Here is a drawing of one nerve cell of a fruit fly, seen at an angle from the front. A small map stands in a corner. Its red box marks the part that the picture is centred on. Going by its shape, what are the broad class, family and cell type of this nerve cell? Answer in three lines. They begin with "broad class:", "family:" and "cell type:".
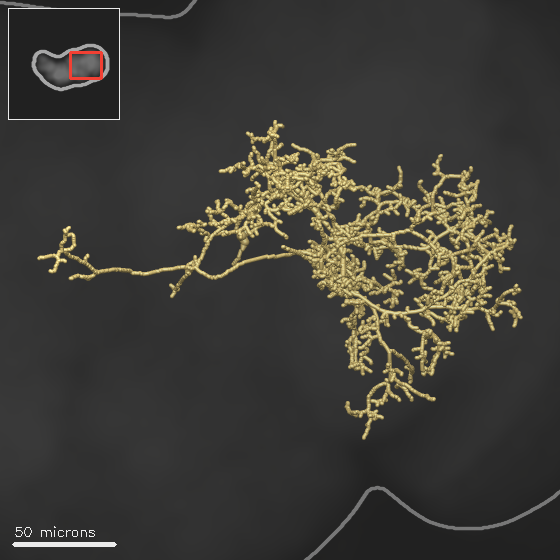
broad class: central-brain intrinsic neuron
family: hemilineage VLPl&p2_posterior
cell type: PVLP122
